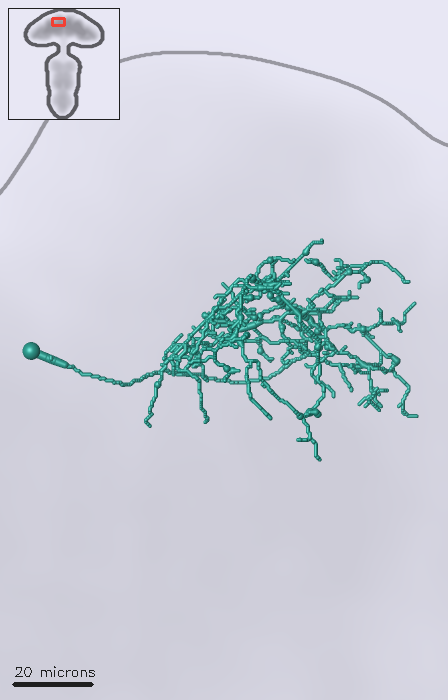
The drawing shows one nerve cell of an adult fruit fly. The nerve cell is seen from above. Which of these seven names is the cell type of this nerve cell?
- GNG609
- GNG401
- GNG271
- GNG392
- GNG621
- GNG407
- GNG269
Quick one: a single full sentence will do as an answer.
The cell type that this nerve cell has is GNG407.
